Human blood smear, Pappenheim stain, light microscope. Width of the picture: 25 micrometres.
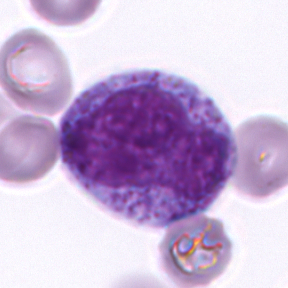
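Promyelocyte, the central cell in a stained smear of human peripheral blood. Its large nucleus fills most of the cell. The cytoplasm is pale bluish-lilac, and its widest band lies below the nucleus. Fine purple-red granules are scattered through it.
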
